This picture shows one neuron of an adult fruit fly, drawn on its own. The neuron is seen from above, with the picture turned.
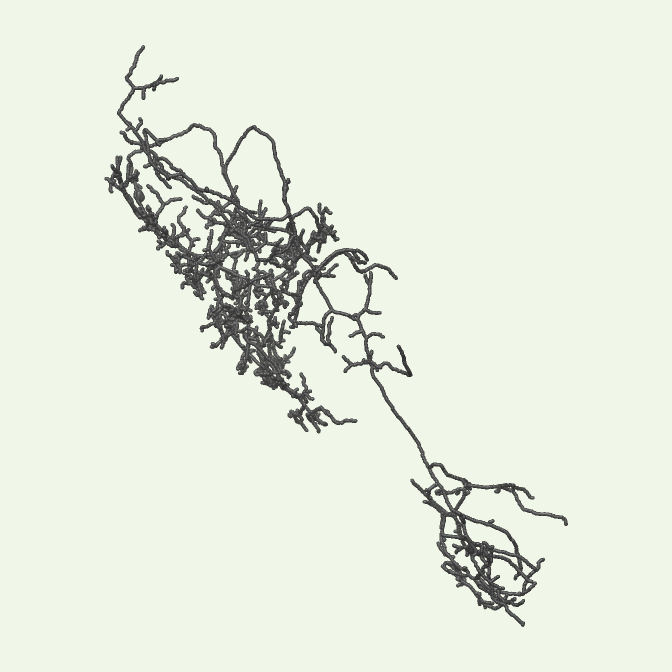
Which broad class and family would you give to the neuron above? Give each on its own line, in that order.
nerve-cord intrinsic neuron
hemilineage 04B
